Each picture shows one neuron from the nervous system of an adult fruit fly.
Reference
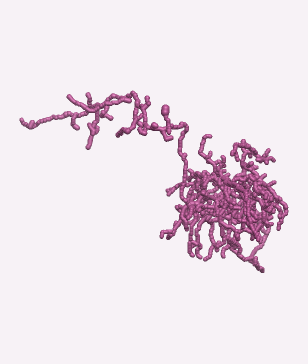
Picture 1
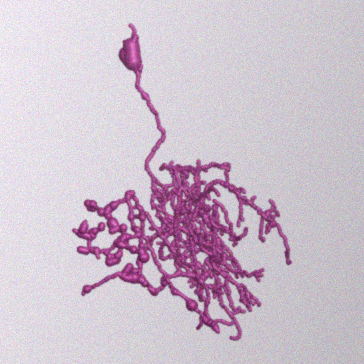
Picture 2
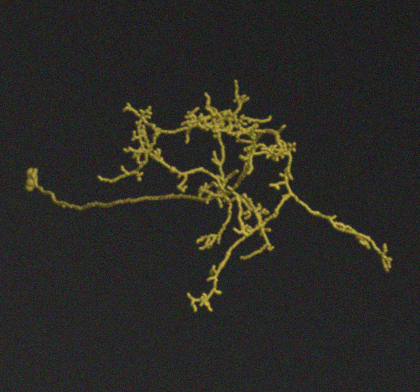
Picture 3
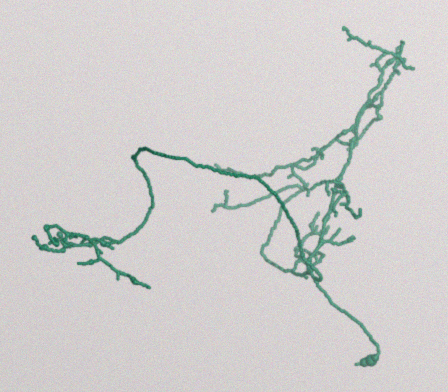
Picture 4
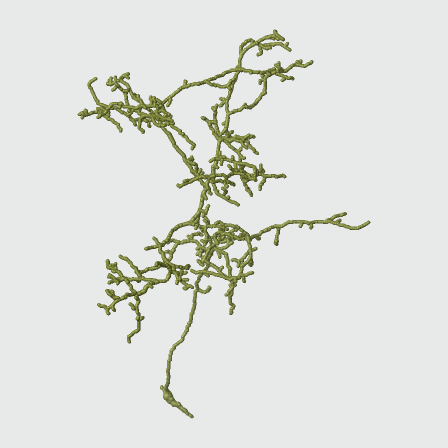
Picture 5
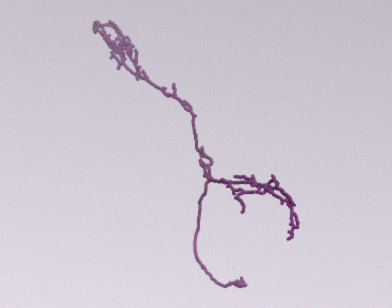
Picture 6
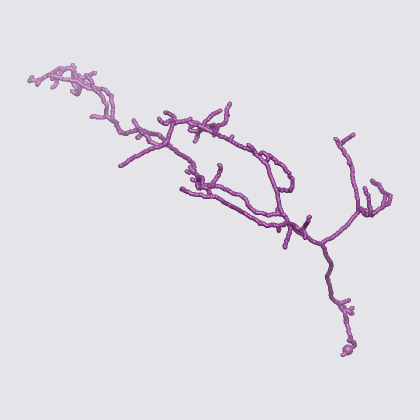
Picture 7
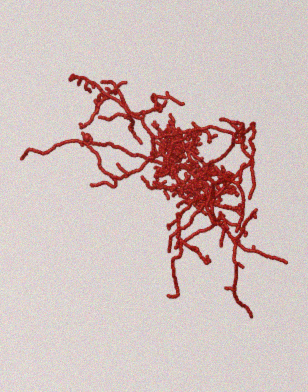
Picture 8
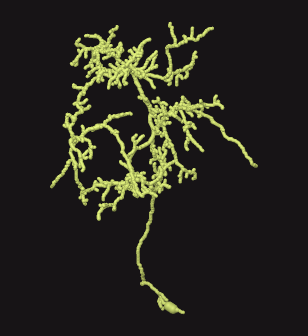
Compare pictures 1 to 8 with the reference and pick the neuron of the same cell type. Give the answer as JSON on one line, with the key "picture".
{"picture": 1}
